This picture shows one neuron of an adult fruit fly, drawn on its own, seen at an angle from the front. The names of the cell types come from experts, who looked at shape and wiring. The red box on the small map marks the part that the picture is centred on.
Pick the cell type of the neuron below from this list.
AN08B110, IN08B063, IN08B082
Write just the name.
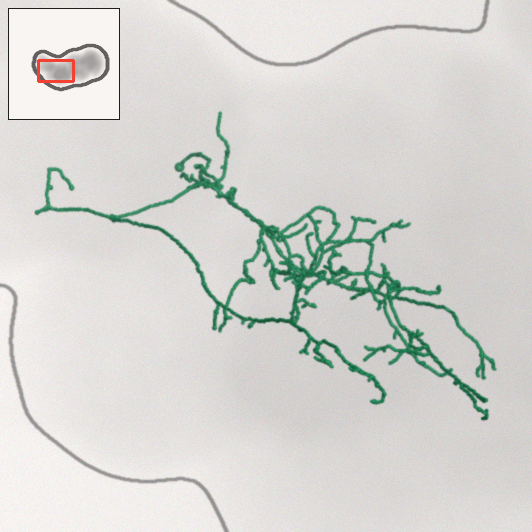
IN08B063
